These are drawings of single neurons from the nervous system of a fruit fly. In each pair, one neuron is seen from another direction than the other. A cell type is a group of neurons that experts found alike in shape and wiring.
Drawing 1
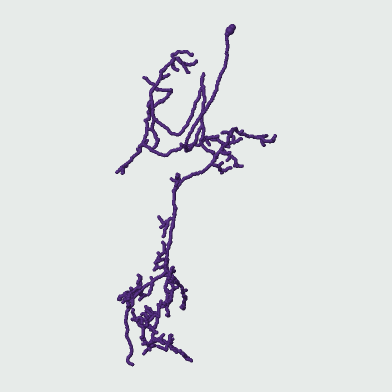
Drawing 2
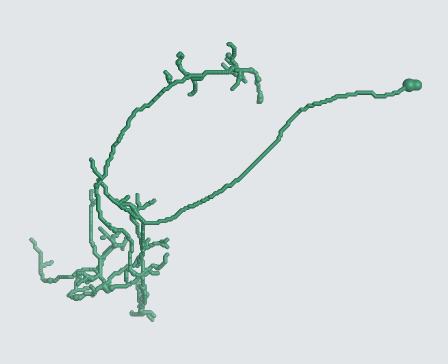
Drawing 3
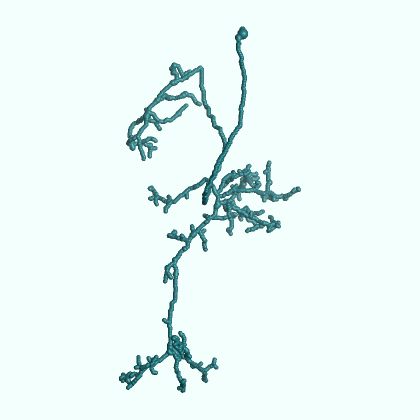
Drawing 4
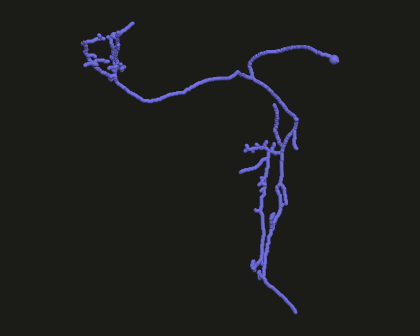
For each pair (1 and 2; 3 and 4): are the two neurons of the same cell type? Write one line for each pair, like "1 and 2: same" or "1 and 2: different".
1 and 2: different
3 and 4: different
